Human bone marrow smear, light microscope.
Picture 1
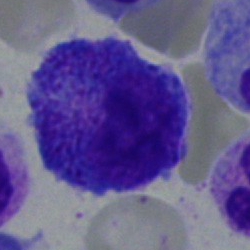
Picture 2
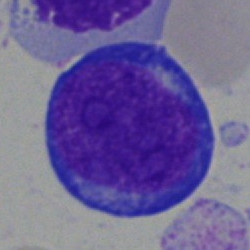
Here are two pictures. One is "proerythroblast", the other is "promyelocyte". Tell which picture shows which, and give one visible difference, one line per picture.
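The cell in picture 1 is a promyelocyte. Coarse dark purple granules fill the whole cell.
The cell in picture 2 is a proerythroblast. No granules are seen in the cytoplasm.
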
